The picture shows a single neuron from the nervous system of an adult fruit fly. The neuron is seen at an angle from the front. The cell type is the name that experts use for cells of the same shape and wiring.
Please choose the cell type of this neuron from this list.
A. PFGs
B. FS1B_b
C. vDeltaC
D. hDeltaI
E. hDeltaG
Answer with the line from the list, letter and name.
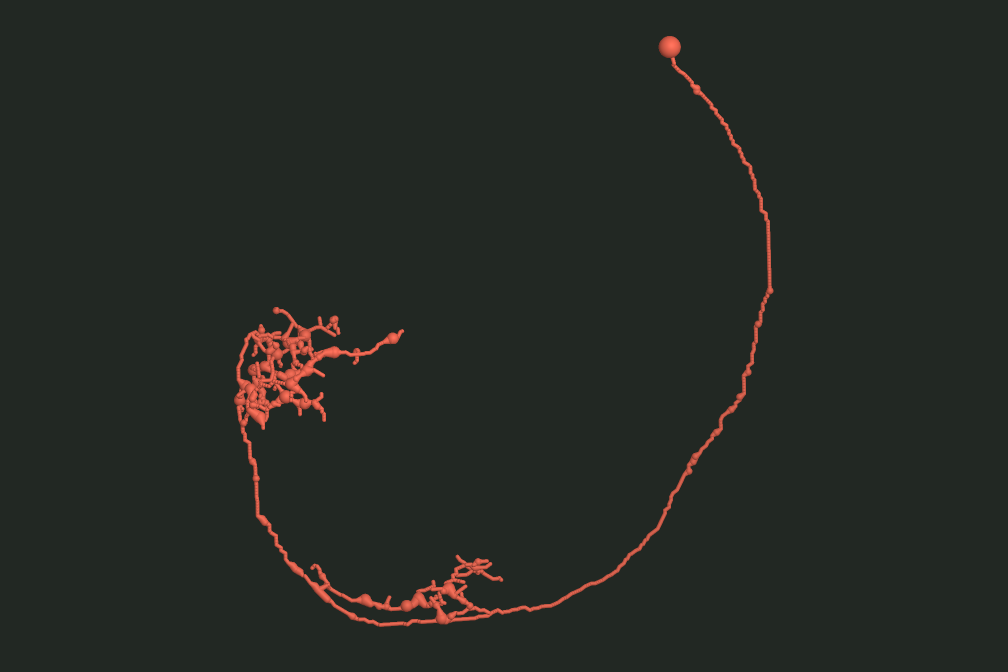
C. vDeltaC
